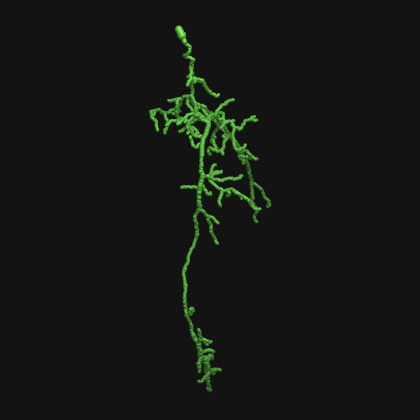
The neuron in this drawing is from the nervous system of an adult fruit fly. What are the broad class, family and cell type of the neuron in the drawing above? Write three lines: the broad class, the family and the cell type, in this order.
nerve-cord intrinsic neuron
hemilineage 19A
IN19A070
